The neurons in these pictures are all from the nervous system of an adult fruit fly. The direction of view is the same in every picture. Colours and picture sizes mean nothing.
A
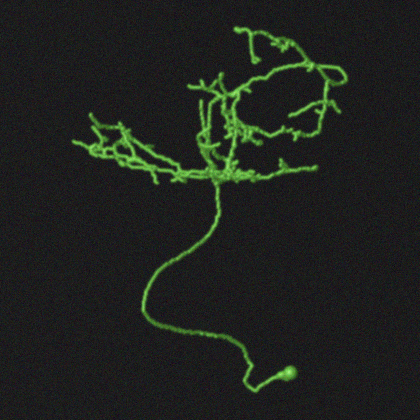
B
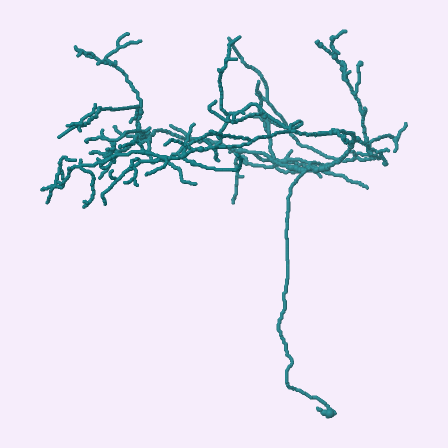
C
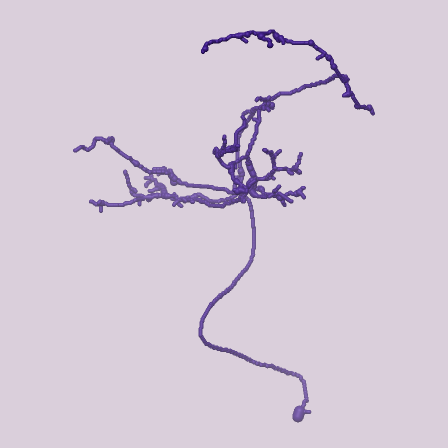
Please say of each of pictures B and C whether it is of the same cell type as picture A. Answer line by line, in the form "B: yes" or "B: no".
B: no
C: yes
